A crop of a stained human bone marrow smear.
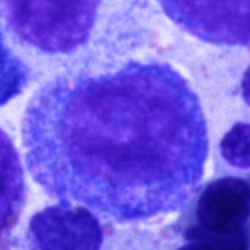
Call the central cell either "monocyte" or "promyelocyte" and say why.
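It is a promyelocyte rather than a monocyte. First, the outline: round, with a smooth edge. Second, the cytoplasm: no vacuoles are seen in it.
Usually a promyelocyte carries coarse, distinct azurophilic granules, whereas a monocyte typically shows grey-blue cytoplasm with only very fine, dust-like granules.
Third, the surroundings: several other nucleated cells lie close by, with pale background between them. Last, the picture is slightly blurred, so fine detail is softened.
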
